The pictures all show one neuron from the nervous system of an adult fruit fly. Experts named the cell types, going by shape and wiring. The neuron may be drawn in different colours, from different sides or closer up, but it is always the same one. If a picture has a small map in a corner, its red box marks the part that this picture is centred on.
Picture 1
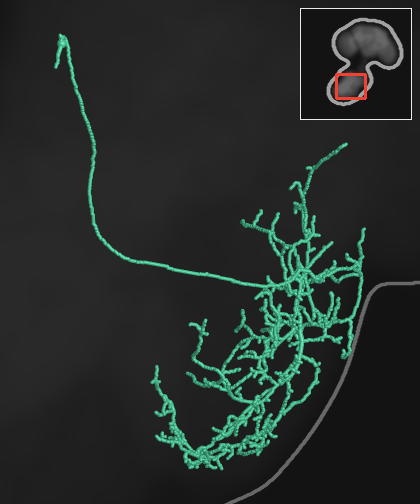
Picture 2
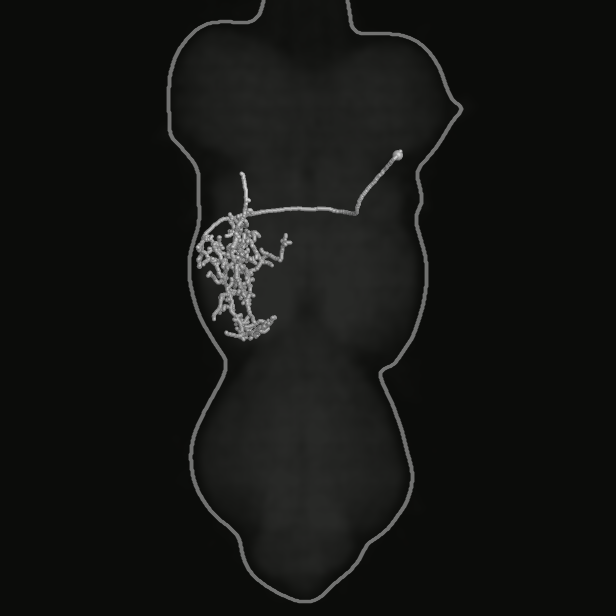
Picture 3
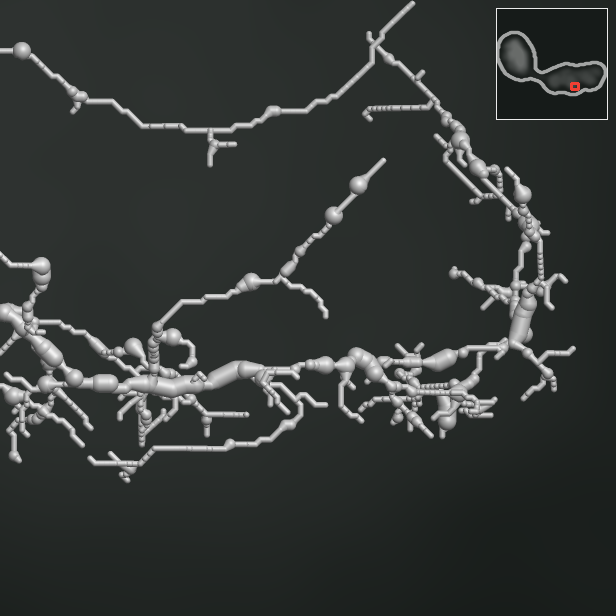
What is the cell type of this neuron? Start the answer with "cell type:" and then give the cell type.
cell type: IN01A056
